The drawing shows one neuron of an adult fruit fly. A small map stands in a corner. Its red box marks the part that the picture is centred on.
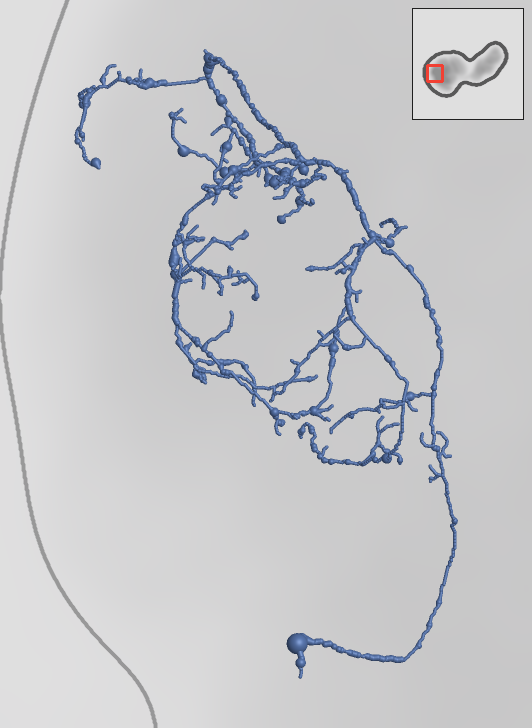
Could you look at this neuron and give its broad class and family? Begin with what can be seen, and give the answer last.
Its cell body lies at the bottom of the picture. The picture shows dozens of branch ends. Its broad class is central-brain intrinsic neuron. The family is hemilineage LHa3.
